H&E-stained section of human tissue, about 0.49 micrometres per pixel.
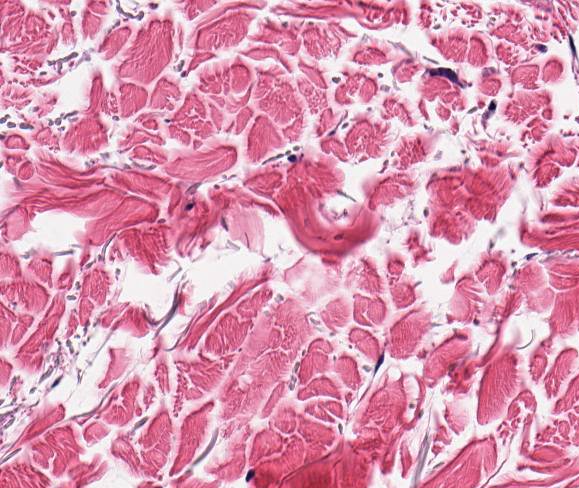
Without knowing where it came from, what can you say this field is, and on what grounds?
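Dermis fills this field. Closely set pink fibre bundles cover the whole of it, most of them cut across or obliquely into irregular angular profiles.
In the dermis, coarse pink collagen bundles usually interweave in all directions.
Between the profiles lie sparse nuclei, small, dark and mostly elongated.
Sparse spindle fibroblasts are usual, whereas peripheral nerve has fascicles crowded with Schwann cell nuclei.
You will find no epithelium or glands, and no fat cells among the bundles.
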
